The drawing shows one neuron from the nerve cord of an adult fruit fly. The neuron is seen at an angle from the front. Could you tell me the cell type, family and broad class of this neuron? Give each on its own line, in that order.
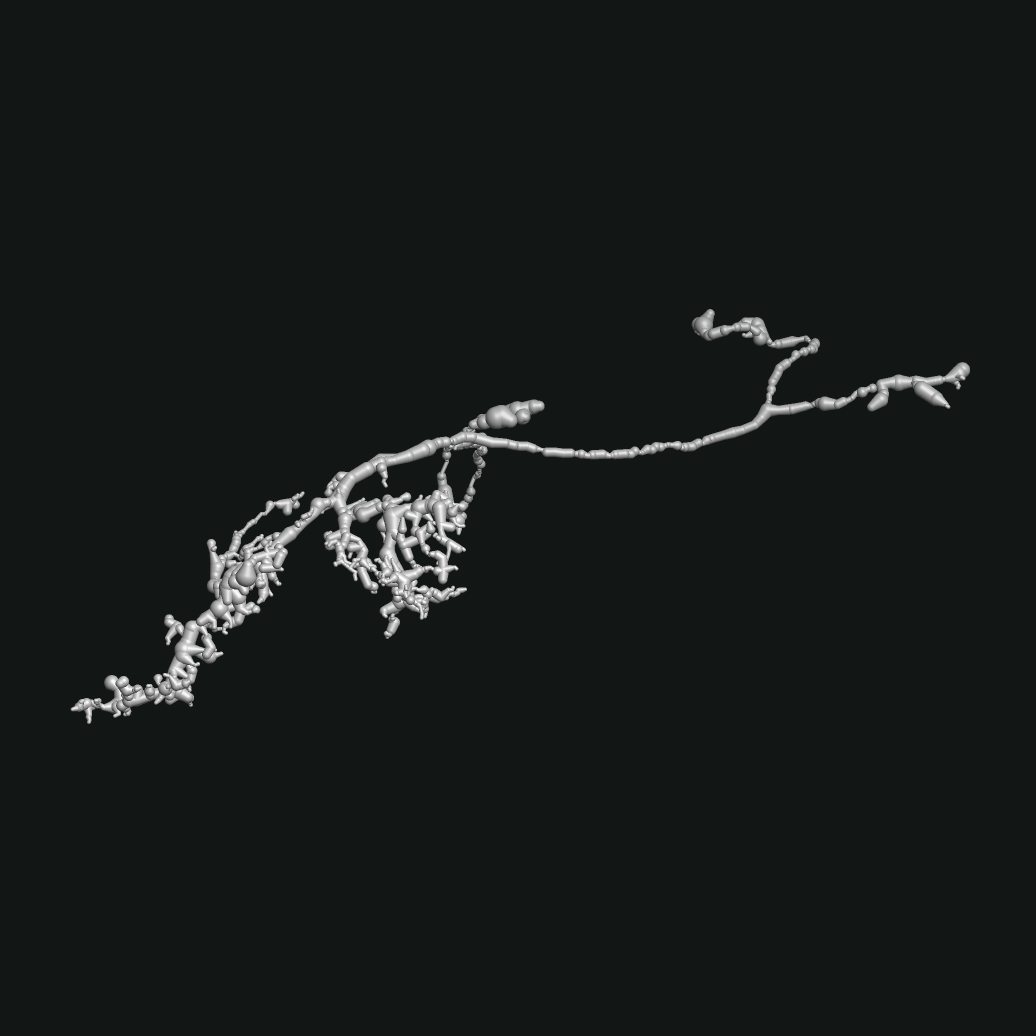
IN11B001
hemilineage 11B
nerve-cord intrinsic neuron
